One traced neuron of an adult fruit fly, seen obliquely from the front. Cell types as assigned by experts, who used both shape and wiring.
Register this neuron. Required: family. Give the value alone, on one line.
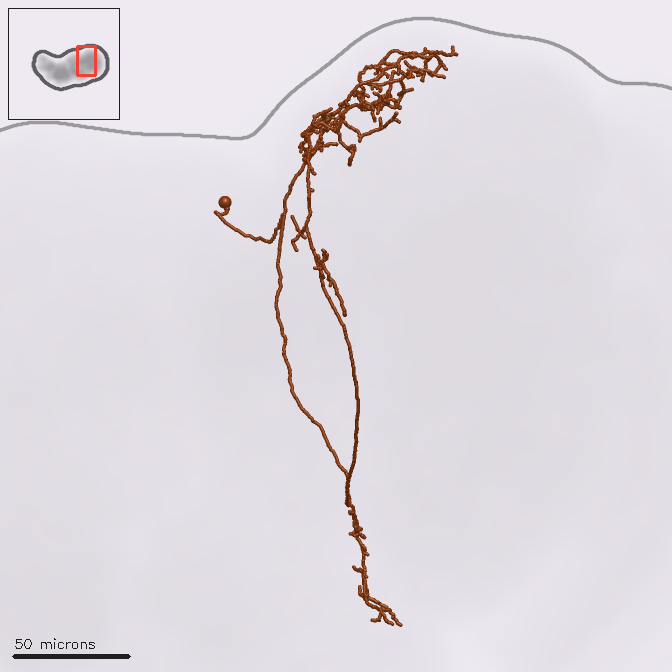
hemilineage DM2_central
